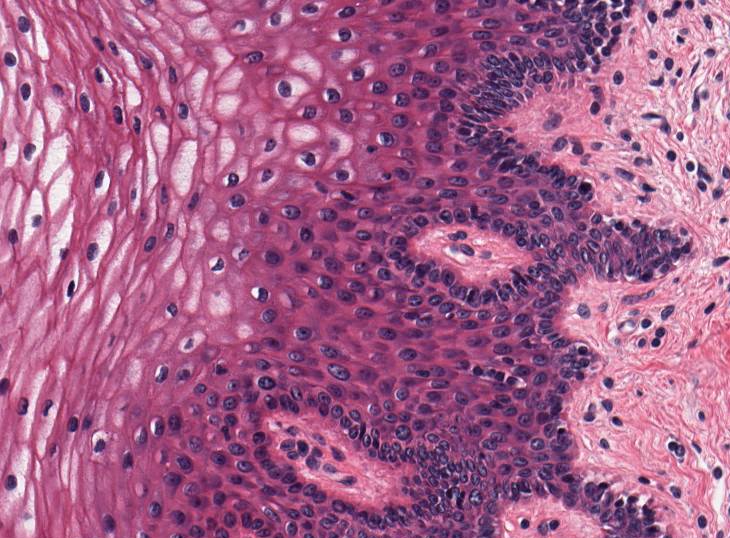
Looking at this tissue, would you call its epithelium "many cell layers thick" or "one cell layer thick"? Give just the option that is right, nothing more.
Many cell layers thick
